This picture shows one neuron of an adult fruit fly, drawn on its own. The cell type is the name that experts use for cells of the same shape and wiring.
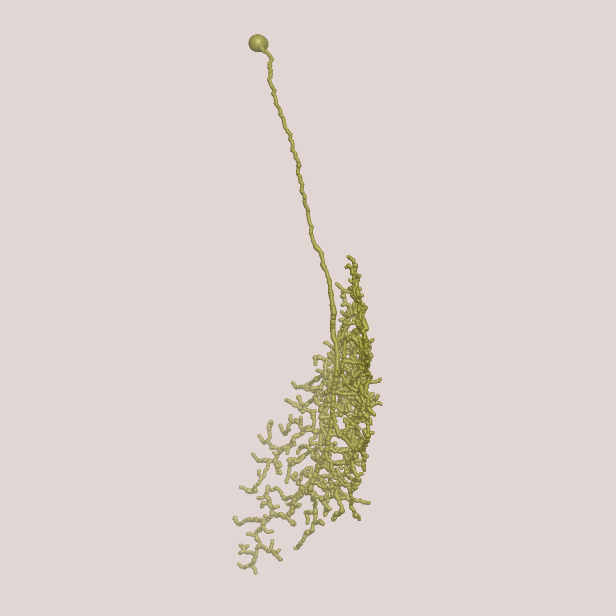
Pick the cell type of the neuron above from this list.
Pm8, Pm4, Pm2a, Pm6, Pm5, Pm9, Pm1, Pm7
Pm7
